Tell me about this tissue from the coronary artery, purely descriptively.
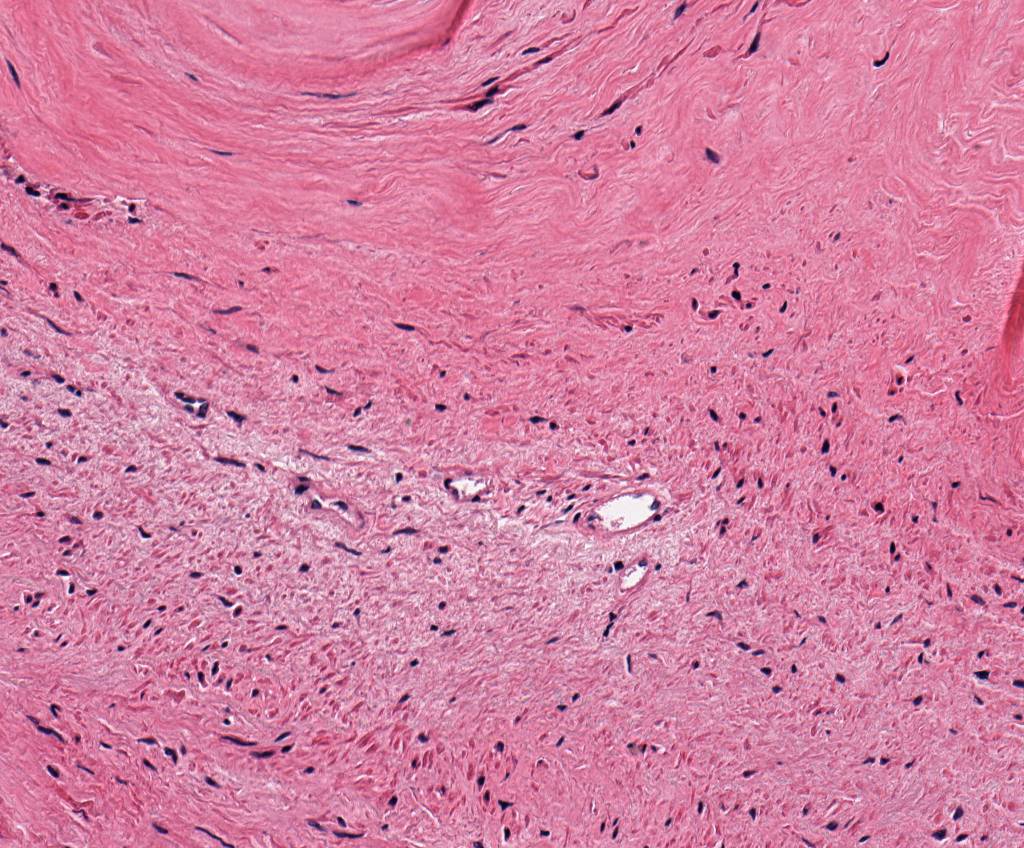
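Fibrous connective tissue occupies the entire field, without any epithelium. Above, the collagen forms dense, deeply eosinophilic bundles sweeping in curving, swirled arcs. Nuclei there are sparser than in the central and lower field. They are small, dark and spindle-shaped to oval.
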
